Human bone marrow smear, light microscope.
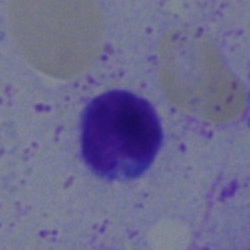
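Lymphocyte, with a roughly round outline, at the centre of the field. The nucleus fills almost the whole cell, and its chromatin stains a deep, dense purple. No granules are seen in the cytoplasm.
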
